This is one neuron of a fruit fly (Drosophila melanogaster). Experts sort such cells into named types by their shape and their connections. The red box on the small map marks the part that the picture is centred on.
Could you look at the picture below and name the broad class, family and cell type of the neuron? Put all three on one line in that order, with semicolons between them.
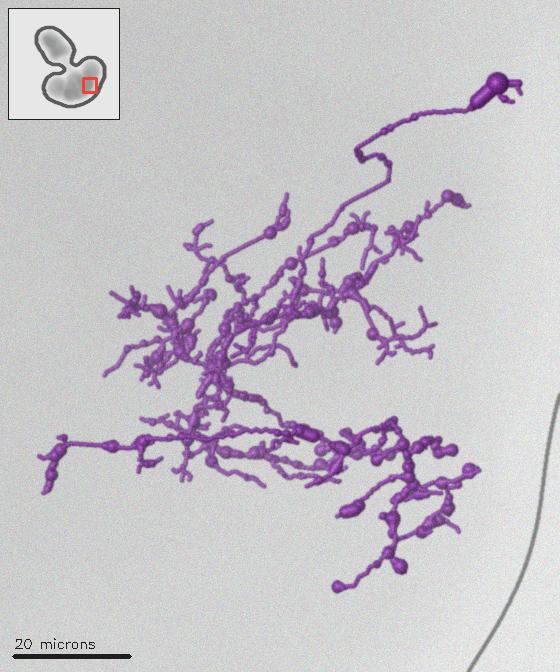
central-brain intrinsic neuron; hemilineage LHa2; LHAV3g2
